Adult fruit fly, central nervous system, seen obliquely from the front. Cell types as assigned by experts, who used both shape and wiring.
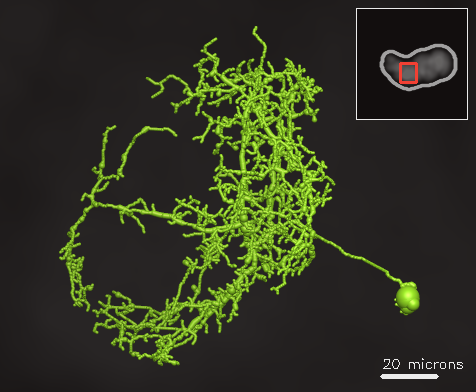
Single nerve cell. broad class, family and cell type: nerve-cord intrinsic neuron; hemilineage 16B; IN16B032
